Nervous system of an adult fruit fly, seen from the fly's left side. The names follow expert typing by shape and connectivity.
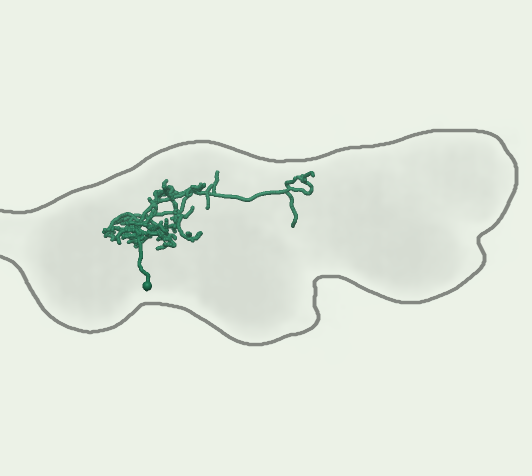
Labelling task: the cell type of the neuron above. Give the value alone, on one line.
IN12A053_a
